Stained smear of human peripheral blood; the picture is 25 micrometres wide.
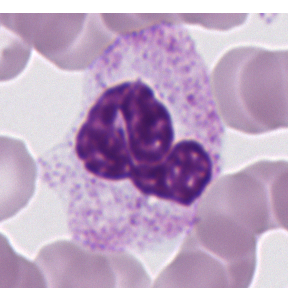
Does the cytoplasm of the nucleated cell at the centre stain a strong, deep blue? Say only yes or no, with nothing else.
No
